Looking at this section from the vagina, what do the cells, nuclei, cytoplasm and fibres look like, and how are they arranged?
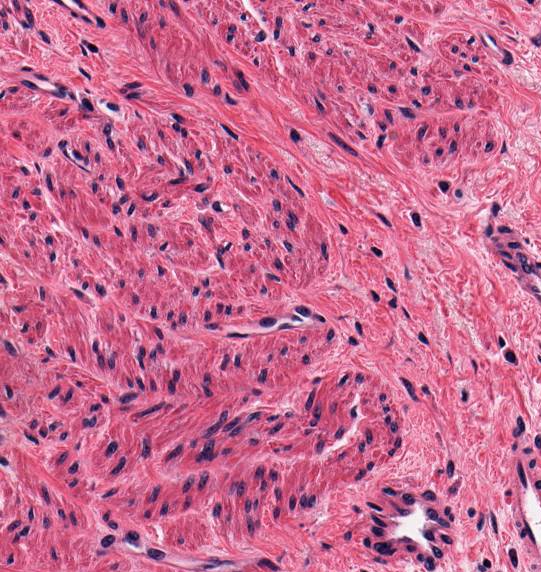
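What strikes me first: interlacing bundles of spindle cells fill the whole field, running in many directions. The nuclei are elongated, with blunt, rounded ends, and stain dark purple. Looking closer, the cytoplasm is abundant, pink and finely fibrillar. And in the lower right corner sits a small vessel with an open white lumen.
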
